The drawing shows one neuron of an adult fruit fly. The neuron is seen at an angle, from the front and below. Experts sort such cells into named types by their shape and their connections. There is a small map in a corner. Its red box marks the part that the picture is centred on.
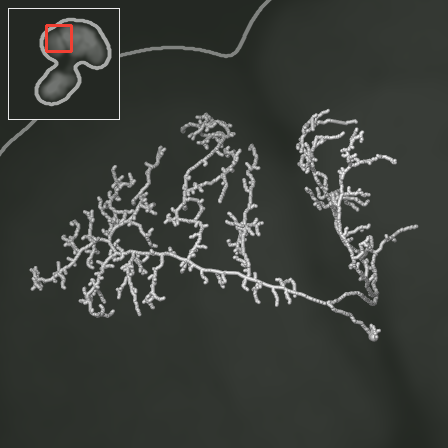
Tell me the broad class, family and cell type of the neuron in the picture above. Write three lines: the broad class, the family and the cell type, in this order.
visual projection neuron
MeVP
MeVP17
